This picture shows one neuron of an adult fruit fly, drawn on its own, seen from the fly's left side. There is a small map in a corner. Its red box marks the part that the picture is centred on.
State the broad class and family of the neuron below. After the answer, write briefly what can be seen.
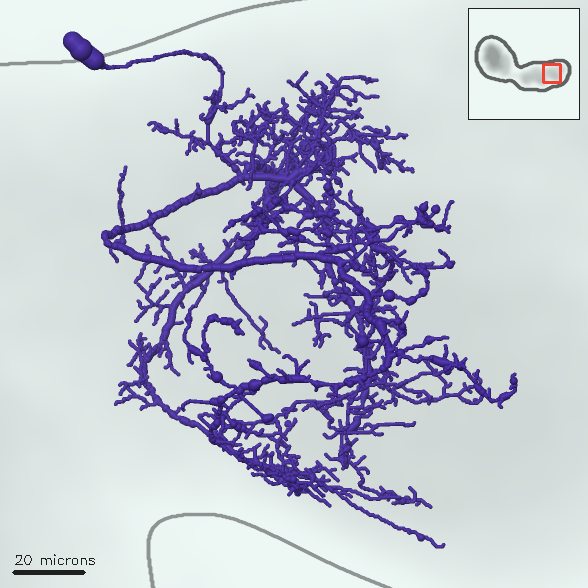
It is a nerve-cord intrinsic neuron. The family is hemilineage 19B. The cell body is at the upper left of the picture. From top to bottom in the picture it spans about 150 microns. More than a hundred branch ends can be seen.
